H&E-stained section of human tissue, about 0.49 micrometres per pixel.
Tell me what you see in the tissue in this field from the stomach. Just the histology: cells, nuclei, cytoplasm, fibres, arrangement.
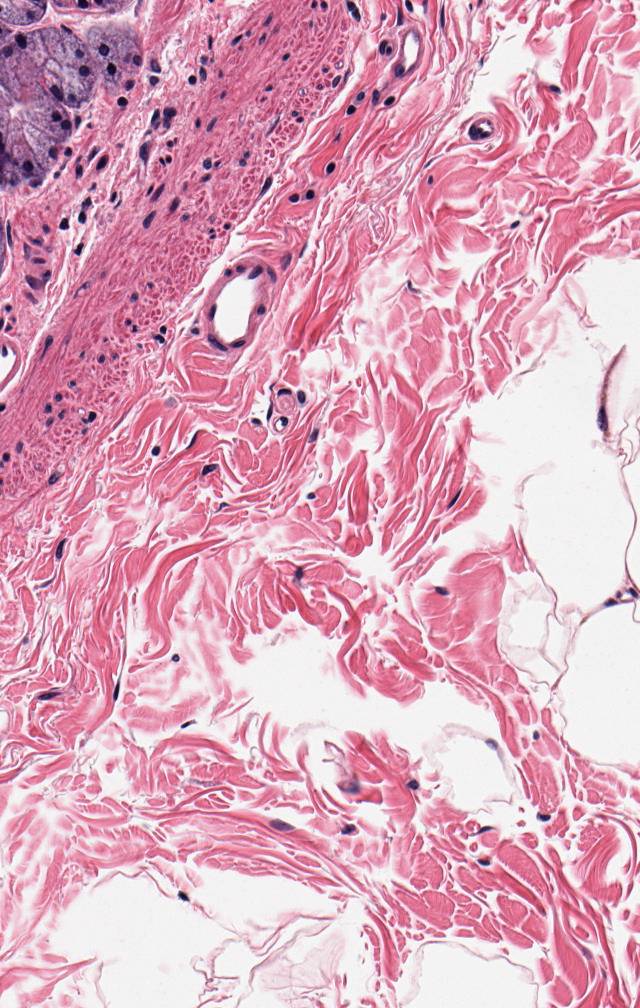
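Stroma: thick, wavy, strongly eosinophilic collagen bundles; spindle-shaped nuclei sparse. Adipocytes, seen as large empty spaces bounded by thin membranes, lie mainly along the right edge. Small patch of purple-staining glandular tissue at the extreme upper left corner. No surface epithelium anywhere in the field.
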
